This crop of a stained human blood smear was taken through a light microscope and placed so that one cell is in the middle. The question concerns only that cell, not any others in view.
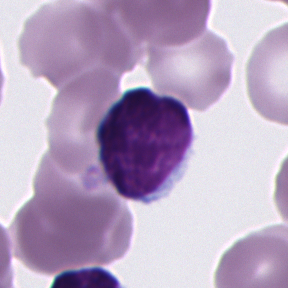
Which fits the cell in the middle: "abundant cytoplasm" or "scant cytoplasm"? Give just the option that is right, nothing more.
Scant cytoplasm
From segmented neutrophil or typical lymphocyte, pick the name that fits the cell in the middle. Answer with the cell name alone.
typical lymphocyte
